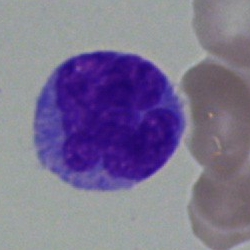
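Monocyte, the central cell in a stained bone marrow smear. Its outline seems roughly round, and the edge looks smooth. The nucleus appears to fill most of the cell, its chromatin dark purple with a mottled, clumped texture. I can see no clear vacuoles in the cytoplasm.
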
